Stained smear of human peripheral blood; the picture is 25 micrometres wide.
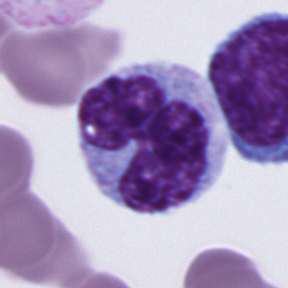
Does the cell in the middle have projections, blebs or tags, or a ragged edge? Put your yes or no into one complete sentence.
No, this cell has a smooth edge with no projections, blebs or tags.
